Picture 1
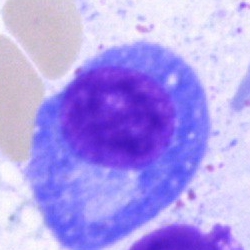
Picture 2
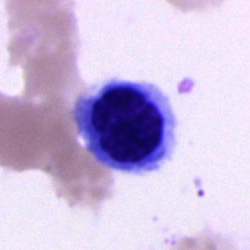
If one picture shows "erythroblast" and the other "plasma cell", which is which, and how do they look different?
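Here the plasma cell is in picture 1 and the erythroblast in picture 2. Look first at where each nucleus sits: in the plasma cell it lies off-centre toward the top, with more cytoplasm below it.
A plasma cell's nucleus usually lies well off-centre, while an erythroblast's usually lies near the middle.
Now the chromatin: dark purple in both, but coarsely clumped with small paler patches in the plasma cell and densely condensed in the erythroblast.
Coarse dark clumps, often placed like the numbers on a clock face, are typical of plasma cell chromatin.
The plasma cell's cytoplasm is abundant and deep blue, and a small clear vacuole lies just to the upper right of its nucleus. The erythroblast's cytoplasm is blue as well, and no nucleoli are visible in its nucleus. Neither cell shows granules in its cytoplasm.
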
